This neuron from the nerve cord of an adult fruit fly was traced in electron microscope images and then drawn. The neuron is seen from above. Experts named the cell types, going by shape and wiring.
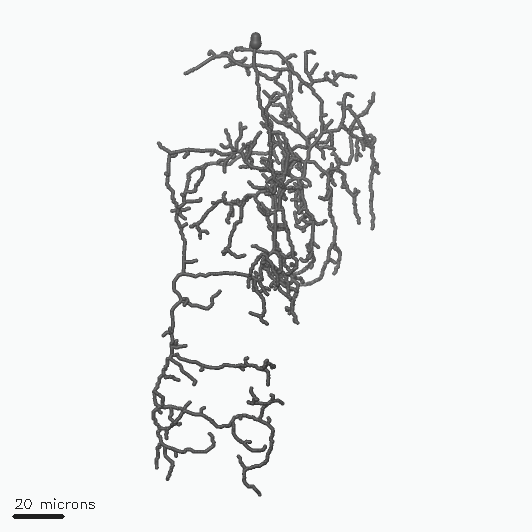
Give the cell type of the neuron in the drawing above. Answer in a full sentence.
The cell type is IN19B050.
